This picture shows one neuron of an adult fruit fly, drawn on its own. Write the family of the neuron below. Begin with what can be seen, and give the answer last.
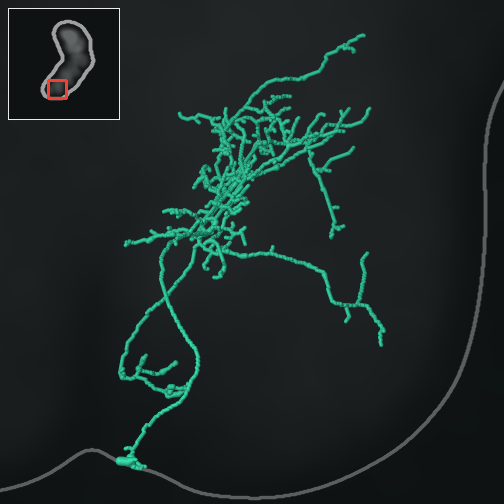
The picture shows dozens of branch ends. In this view it is taller than it is wide. This is a nerve-cord intrinsic neuron. The family is hemilineage 04B.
